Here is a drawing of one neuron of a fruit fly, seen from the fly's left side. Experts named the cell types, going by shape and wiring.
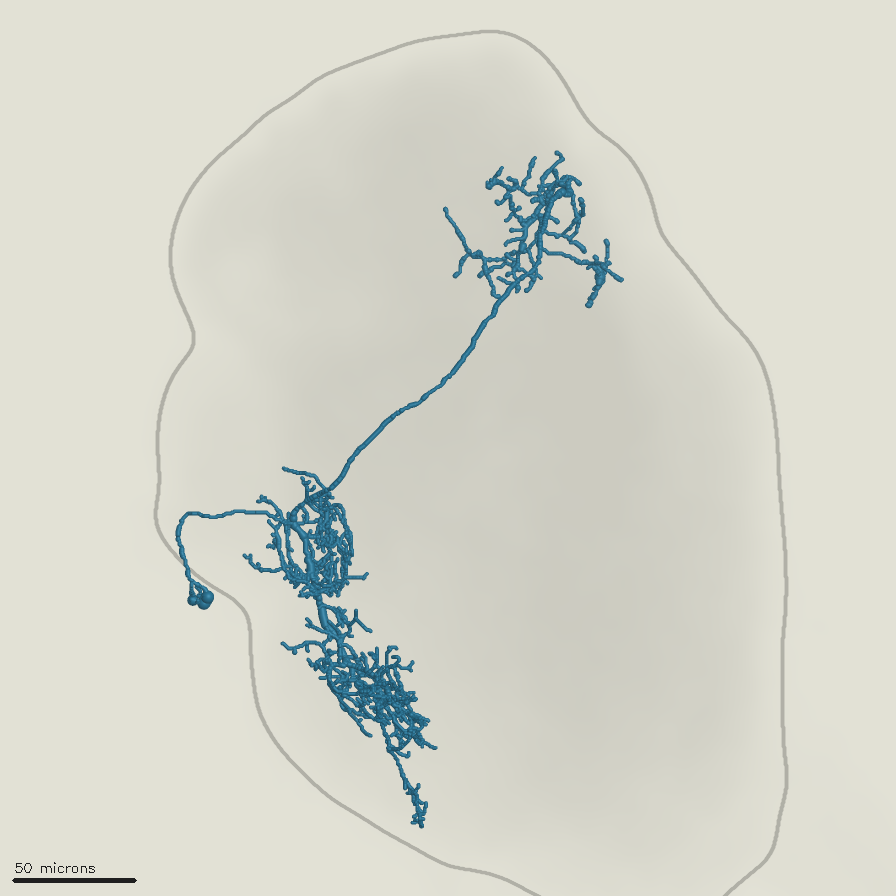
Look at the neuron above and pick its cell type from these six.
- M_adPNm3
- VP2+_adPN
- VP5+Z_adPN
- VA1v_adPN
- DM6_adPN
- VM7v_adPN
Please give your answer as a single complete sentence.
It is VP5+Z_adPN that names the cell type of this neuron.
